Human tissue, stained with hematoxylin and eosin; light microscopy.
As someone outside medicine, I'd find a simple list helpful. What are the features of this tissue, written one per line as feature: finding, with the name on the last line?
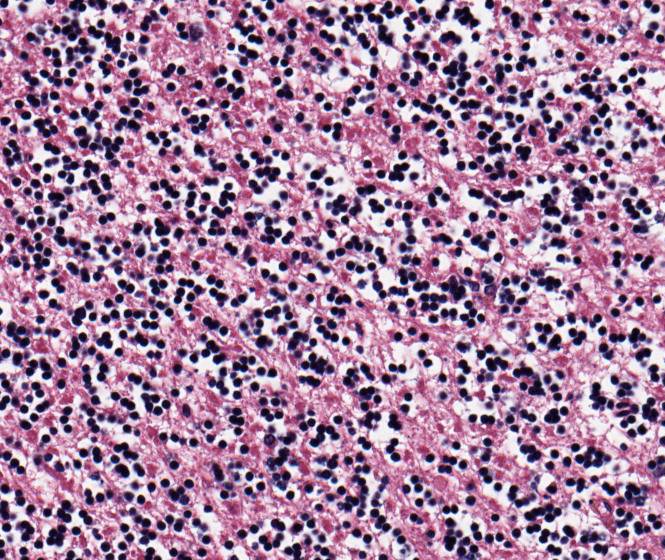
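Nuclei: mostly small, round, deeply dark-staining, it seems.
Between them: a pink, finely fibrillary meshwork.
Spaces: small, irregular, clear, scattered throughout.
Absent: no epithelium, glands or tubules, as far as I can see.
Name: cerebellum.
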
